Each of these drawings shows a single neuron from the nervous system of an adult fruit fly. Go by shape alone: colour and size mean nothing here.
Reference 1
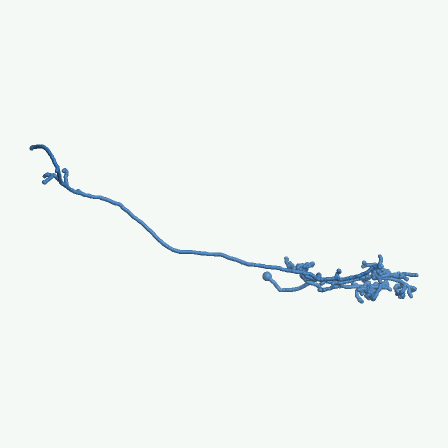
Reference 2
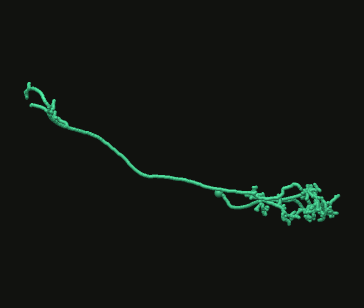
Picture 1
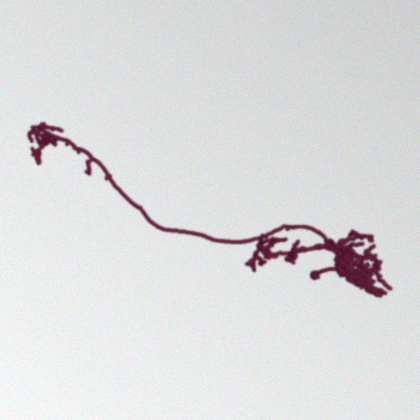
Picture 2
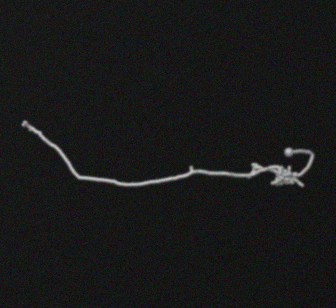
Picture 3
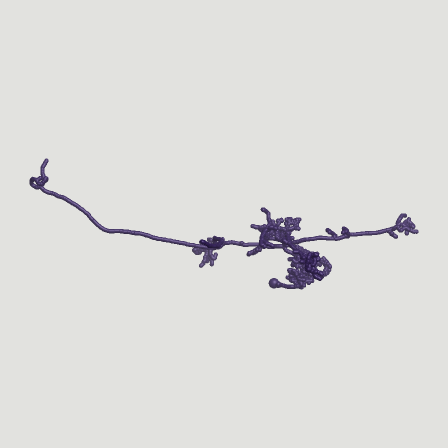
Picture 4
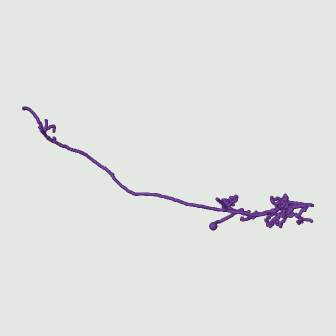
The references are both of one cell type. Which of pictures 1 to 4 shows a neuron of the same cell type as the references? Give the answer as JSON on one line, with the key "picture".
{"picture": 4}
